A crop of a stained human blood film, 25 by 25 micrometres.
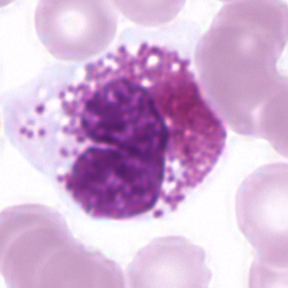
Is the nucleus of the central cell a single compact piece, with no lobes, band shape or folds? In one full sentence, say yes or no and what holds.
No, there is a nucleus split into distinct lobes in this cell.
